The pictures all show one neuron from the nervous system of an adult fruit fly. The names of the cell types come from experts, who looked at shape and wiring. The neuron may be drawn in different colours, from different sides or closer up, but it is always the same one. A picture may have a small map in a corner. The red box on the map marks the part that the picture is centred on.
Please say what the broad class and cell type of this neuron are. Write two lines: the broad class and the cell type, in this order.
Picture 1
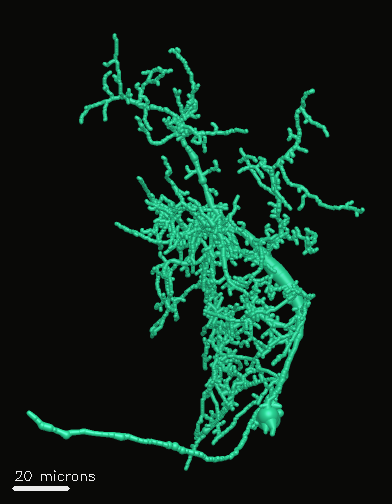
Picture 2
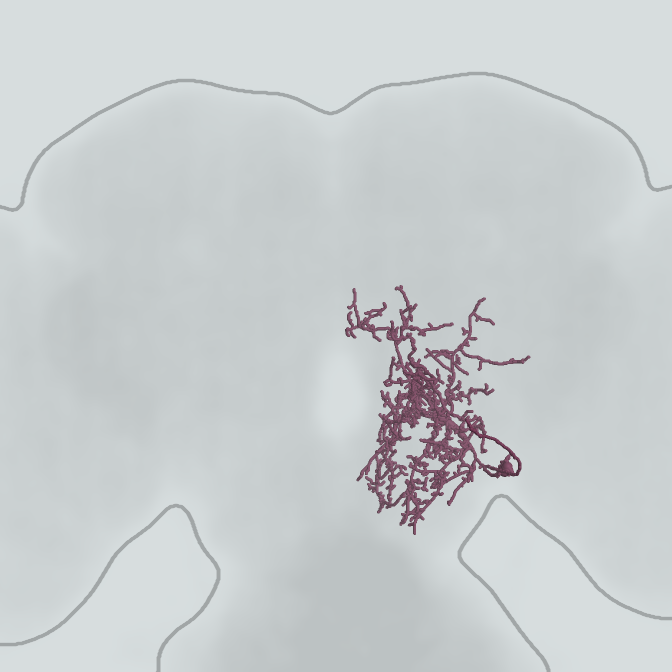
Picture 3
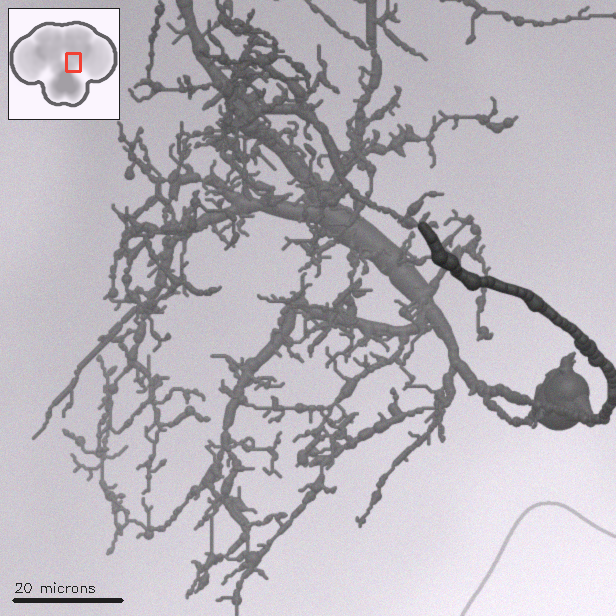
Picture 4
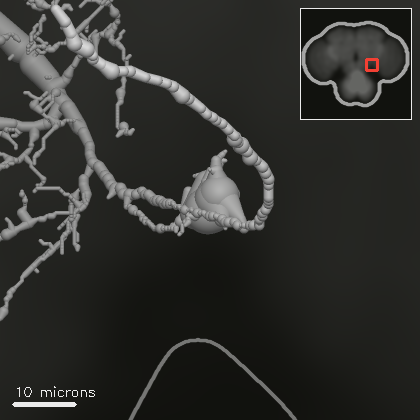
motor neuron of the brain
PS348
